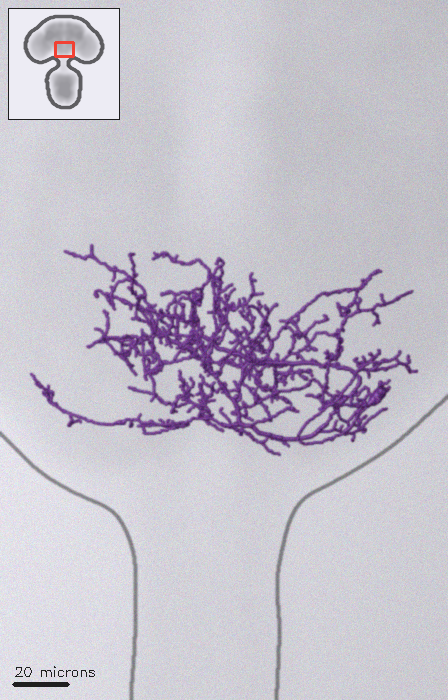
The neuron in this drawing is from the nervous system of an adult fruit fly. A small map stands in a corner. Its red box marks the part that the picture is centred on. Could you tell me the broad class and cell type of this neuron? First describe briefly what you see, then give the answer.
By the scale bar it is about 150 microns wide in this view. The picture shows more than a hundred branch ends. This is a central-brain intrinsic neuron. Its cell type is GNG073.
